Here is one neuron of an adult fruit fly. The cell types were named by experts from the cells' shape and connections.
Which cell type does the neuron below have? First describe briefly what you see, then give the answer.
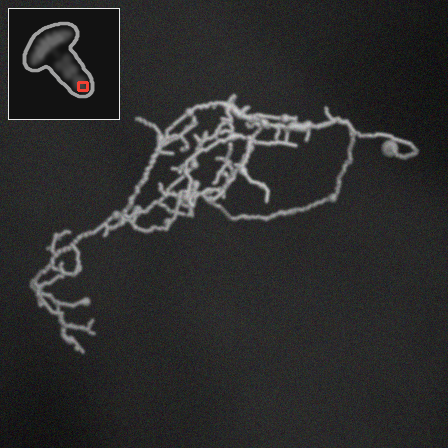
Dozens of branch ends can be seen. In this view it is wider than it is tall. Its broad class is nerve-cord intrinsic neuron. It is of cell type INXXX429.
